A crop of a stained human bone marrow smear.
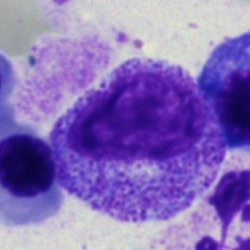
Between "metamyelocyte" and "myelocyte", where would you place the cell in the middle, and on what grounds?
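The answer is myelocyte. Its chromatin is dark purple and mottled with paler patches.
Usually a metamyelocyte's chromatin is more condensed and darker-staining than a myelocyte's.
The nucleus sits in the upper part of the cell, above a broad band of cytoplasm. That cytoplasm is densely packed with numerous purple granules and is pale lilac rather than deep blue between them.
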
